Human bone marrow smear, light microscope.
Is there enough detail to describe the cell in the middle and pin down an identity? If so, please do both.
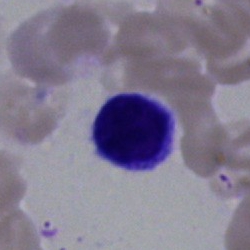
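First point, shape: the outline is round. Second, the nucleus takes up nearly the whole cell. Third, the chromatin is dense and stained deep purple. Fourth, no granules are visible anywhere in the cell. The cell is a lymphocyte.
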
